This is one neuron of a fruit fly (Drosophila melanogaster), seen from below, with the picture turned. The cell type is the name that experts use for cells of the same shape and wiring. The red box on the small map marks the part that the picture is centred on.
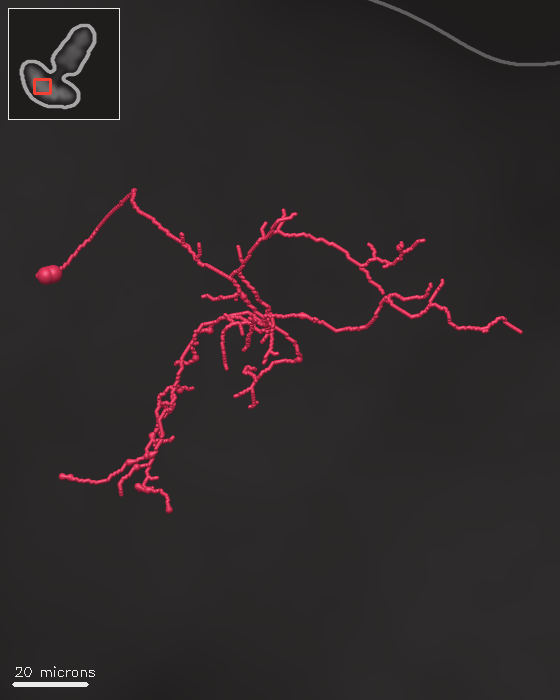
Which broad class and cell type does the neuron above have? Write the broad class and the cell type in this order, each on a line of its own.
central-brain intrinsic neuron
SMP438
